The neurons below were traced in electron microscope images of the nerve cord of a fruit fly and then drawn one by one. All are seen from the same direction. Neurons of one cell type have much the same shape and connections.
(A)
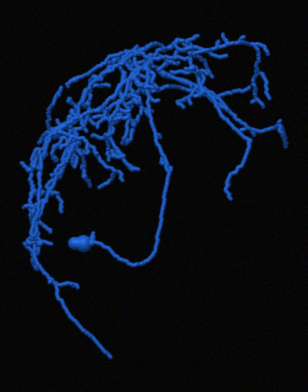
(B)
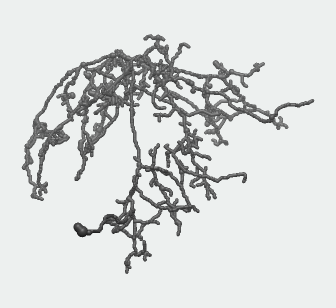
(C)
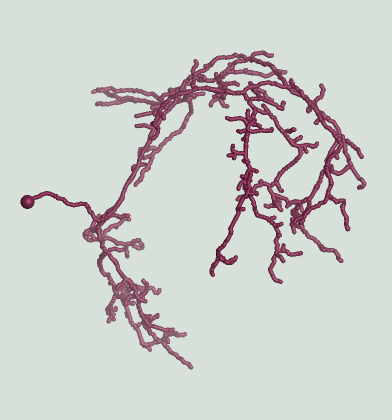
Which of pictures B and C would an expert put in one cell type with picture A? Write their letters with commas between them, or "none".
B, C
